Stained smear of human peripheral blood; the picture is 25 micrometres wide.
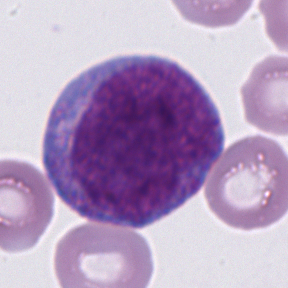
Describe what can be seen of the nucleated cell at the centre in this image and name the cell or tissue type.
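Deep blue cytoplasm, forming a crescent widest on the left side. Chromatin fine and evenly spread, without coarse dark clumps. Narrow pale band running along the left border of the nucleus. Cell about 15 micrometres across. Identity: promyelocyte.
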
